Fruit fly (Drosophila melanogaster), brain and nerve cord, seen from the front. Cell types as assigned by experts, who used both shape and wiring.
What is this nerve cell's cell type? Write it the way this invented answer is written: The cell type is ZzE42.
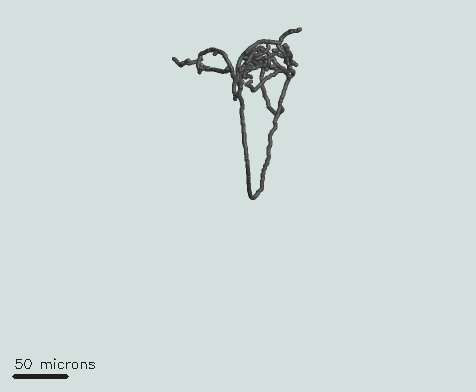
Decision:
The cell type is SMP302.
